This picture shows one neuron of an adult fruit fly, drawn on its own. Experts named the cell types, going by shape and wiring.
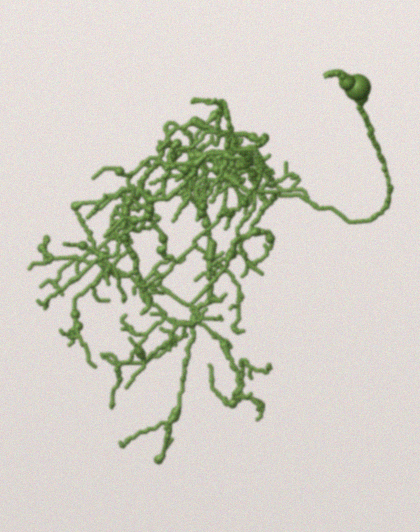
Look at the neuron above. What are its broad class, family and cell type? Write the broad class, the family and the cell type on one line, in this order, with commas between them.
central-brain intrinsic neuron, hemilineage SLPpm3, CB2105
